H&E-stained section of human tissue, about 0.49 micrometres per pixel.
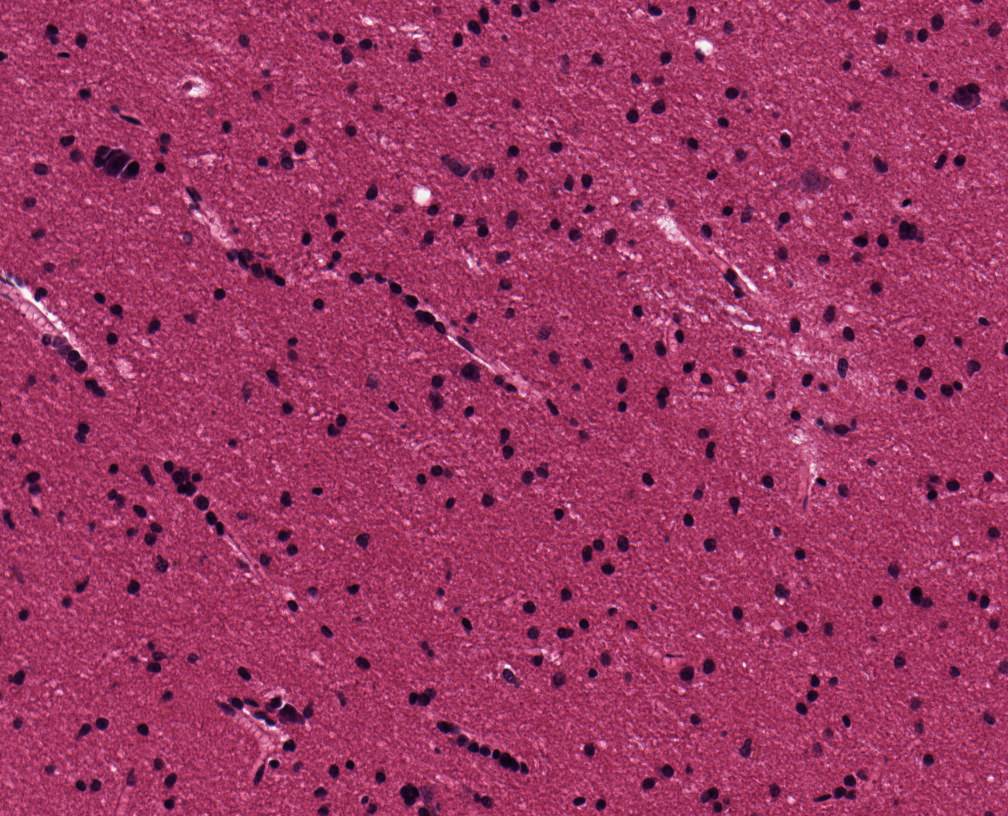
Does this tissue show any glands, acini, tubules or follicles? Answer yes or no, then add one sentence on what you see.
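No. No epithelium, glands or tubules are present anywhere in the field.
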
